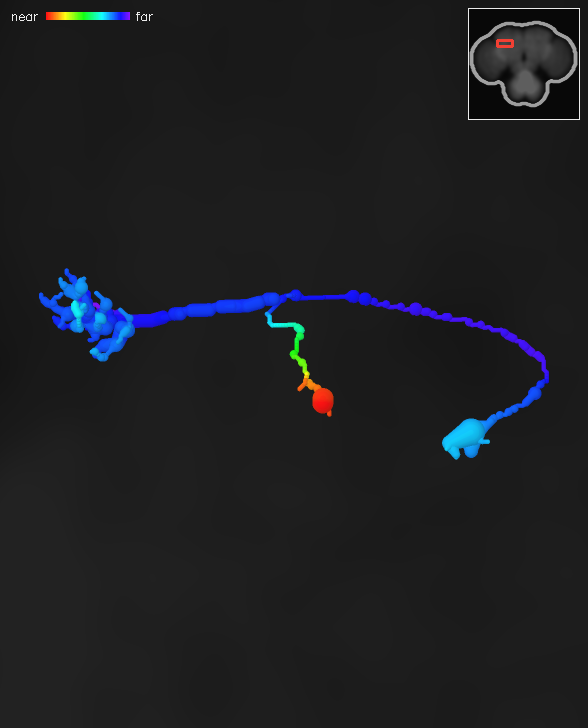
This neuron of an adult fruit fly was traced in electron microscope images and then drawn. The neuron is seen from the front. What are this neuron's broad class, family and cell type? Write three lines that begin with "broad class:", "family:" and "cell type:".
broad class: central-brain intrinsic neuron
family: hemilineage AOTUv3_dorsal
cell type: TuBu01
